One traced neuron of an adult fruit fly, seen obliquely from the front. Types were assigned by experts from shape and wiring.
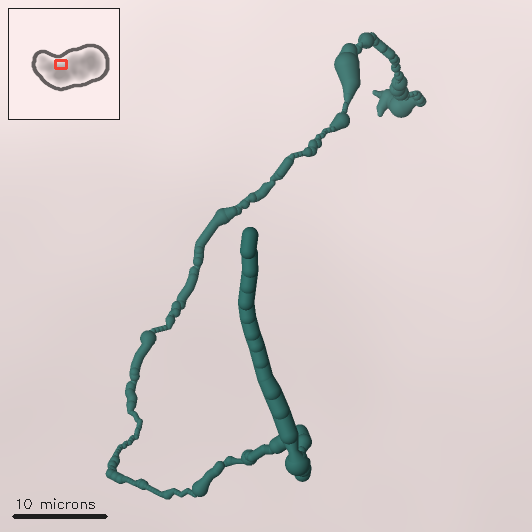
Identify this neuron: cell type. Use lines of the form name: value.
cell type: R7y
